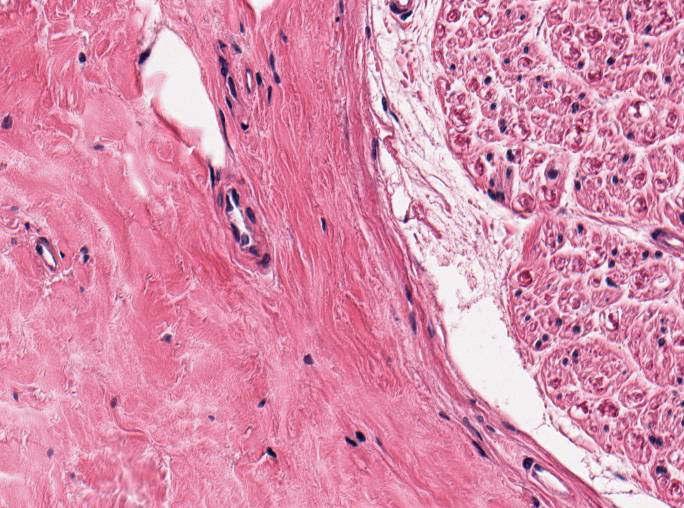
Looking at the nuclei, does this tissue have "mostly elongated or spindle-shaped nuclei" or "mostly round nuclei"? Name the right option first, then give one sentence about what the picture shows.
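Mostly elongated or spindle-shaped nuclei. The dense collagen holds only sparse, small, dark, elongated fibroblast nuclei.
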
